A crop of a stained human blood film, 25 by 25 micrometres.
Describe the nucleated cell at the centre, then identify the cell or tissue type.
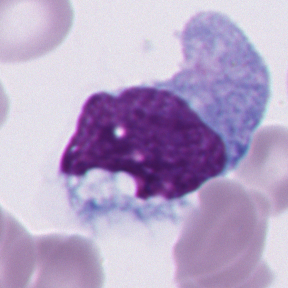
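The cell has an irregular outline, and its cytoplasm extends as a broad lobe toward the upper right. Its nucleus is irregular in shape, with a notch cut into the lower edge. The chromatin looks dense and stains dark purple. A small bright white spot lies in the upper middle of the nucleus. This cell is a monocyte.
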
